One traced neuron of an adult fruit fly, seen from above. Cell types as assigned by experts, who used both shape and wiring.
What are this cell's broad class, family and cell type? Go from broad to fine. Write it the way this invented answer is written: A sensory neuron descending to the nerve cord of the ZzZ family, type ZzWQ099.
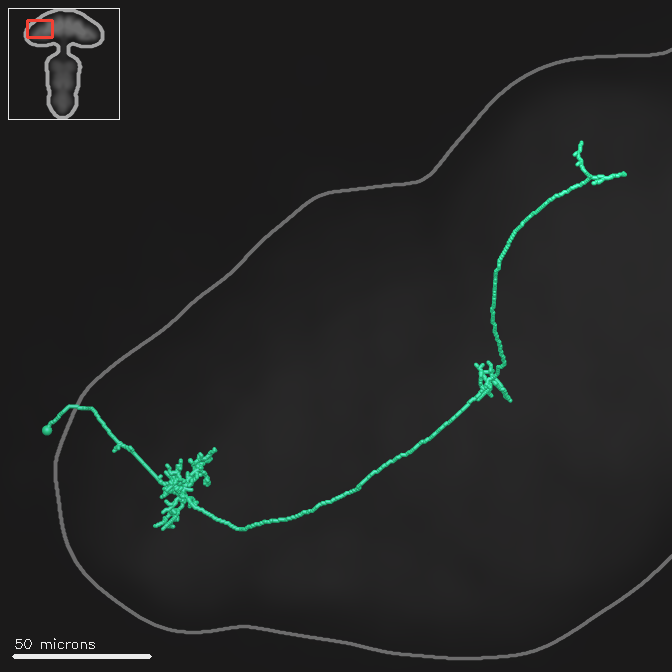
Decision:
A visual projection neuron of the MeTu family, type MeTu4a.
